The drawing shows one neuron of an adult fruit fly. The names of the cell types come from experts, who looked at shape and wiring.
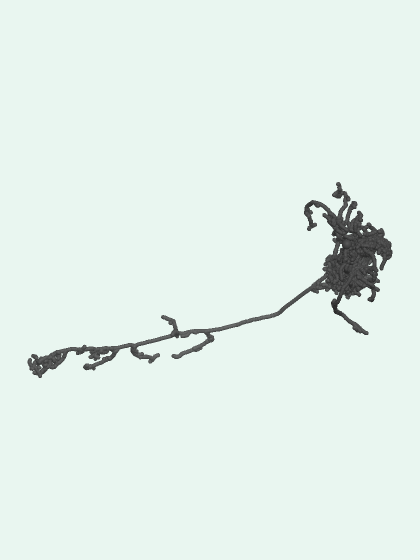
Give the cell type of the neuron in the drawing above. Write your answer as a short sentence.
The cell type is DNpe053.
